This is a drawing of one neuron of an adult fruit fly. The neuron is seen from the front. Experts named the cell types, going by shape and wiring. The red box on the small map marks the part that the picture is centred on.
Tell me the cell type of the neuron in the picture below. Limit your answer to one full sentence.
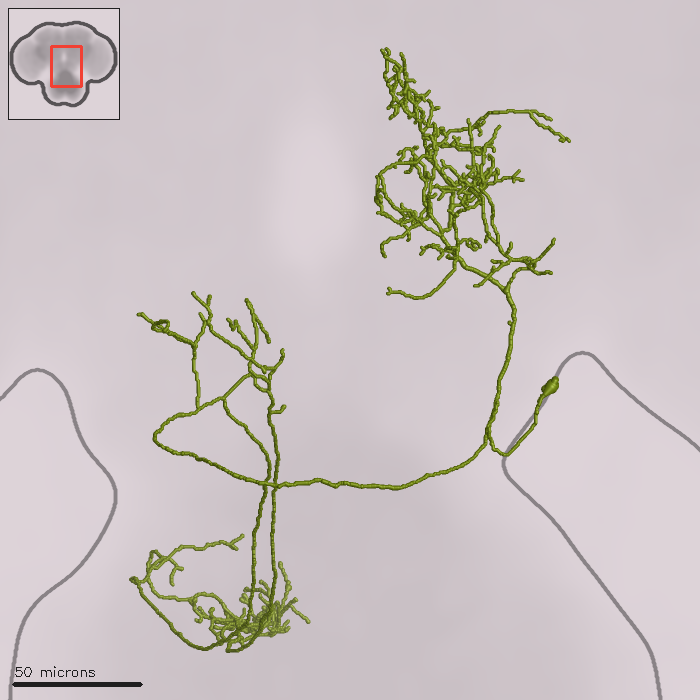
Included in the cell type DNg94 is this neuron.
